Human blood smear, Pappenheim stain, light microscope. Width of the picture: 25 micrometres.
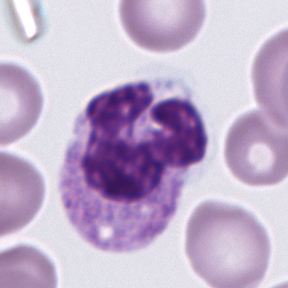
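Segmented neutrophil in a stained peripheral blood smear. A deep cleft entering from the top divides the nucleus into lobes, and its coarsely clumped, dark purple chromatin shows no nucleoli. Many fine violet granules are scattered throughout the cytoplasm.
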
